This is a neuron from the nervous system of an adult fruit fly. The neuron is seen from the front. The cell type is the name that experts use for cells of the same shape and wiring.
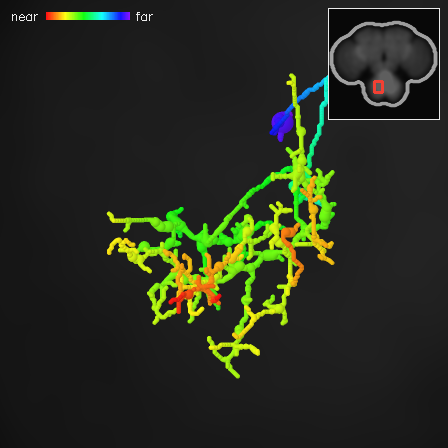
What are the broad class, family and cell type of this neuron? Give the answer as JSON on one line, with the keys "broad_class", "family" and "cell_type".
{"broad_class": "nerve-cord intrinsic neuron", "family": "hemilineage 20A.22A", "cell_type": "IN20A.22A066"}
